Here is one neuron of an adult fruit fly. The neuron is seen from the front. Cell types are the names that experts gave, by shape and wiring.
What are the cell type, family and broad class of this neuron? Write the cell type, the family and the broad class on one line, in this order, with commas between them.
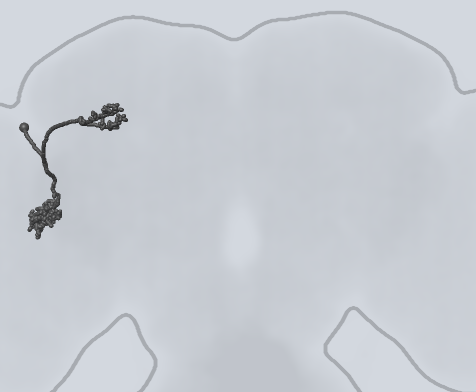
LC10d, hemilineage VPNd2, visual projection neuron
